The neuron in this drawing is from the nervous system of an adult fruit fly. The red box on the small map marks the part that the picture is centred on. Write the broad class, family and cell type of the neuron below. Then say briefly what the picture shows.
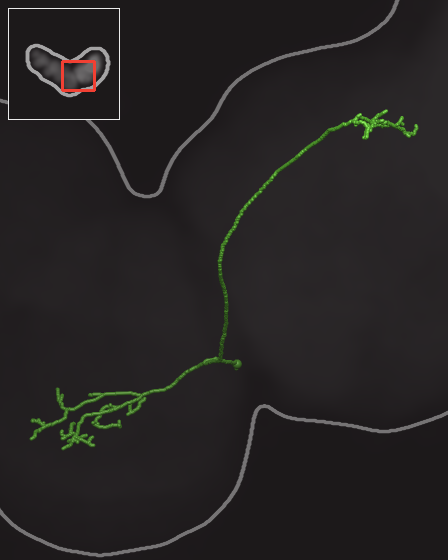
Its broad class is visual projection neuron. Its family is hemilineage VPNl&d1_lateral. Its cell type is MeVP54. As drawn here it is about as wide as it is tall.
